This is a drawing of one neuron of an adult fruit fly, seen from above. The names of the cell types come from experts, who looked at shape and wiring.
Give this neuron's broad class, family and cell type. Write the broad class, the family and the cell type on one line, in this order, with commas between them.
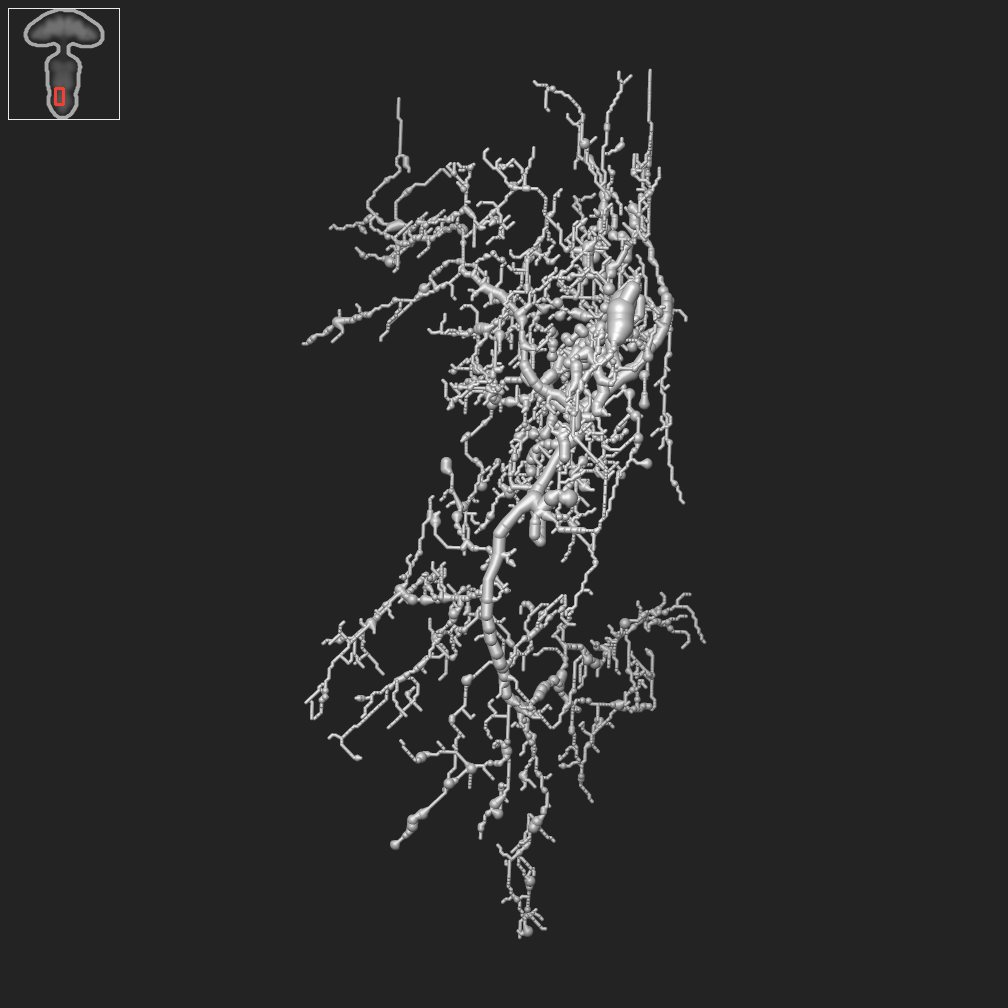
nerve-cord intrinsic neuron, hemilineage 19A, IN19A026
